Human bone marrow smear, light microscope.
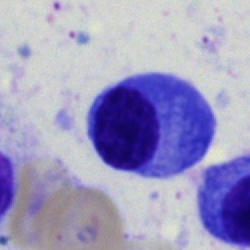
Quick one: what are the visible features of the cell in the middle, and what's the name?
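Shape: oval, smooth edge. Chromatin: dark purple, dense. Cytoplasm: deep blue, mostly to the right of the nucleus. Cell: plasma cell.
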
